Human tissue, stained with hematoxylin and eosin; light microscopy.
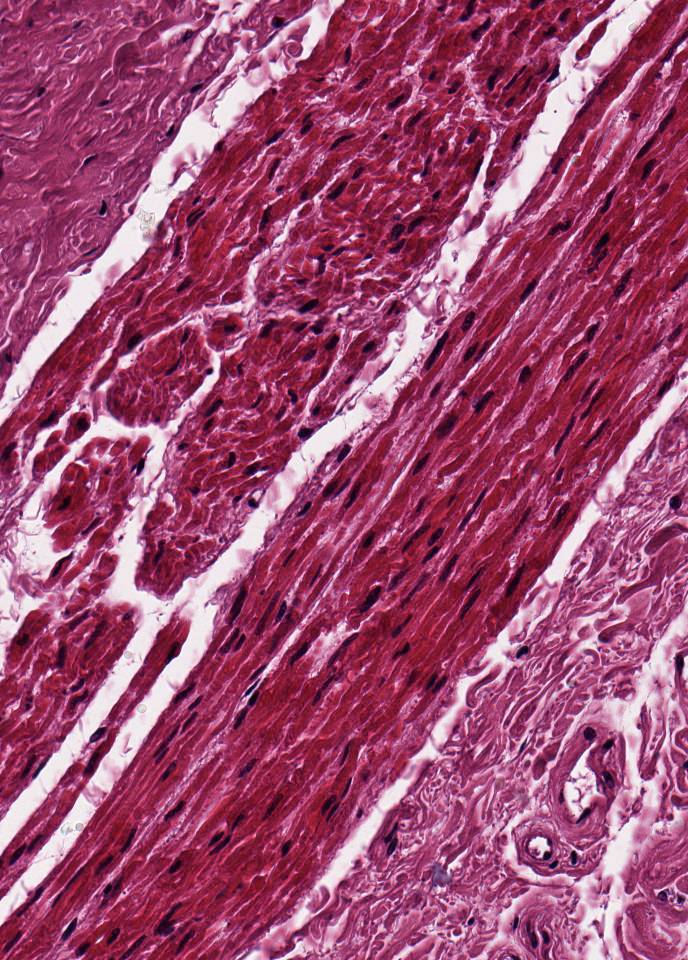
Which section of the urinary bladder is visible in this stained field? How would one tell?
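So, this is smooth muscle. Bundles of deeply eosinophilic fibres cross the middle diagonally, from lower left to upper right. Their nuclei are dark, elongated and cigar-shaped, and they sit centrally in the cells, not at the edges.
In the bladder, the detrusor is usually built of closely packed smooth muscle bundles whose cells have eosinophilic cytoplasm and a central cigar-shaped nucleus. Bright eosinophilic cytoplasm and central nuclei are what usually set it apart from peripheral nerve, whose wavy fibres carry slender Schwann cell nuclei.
And I find no cross-striations in the cytoplasm.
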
